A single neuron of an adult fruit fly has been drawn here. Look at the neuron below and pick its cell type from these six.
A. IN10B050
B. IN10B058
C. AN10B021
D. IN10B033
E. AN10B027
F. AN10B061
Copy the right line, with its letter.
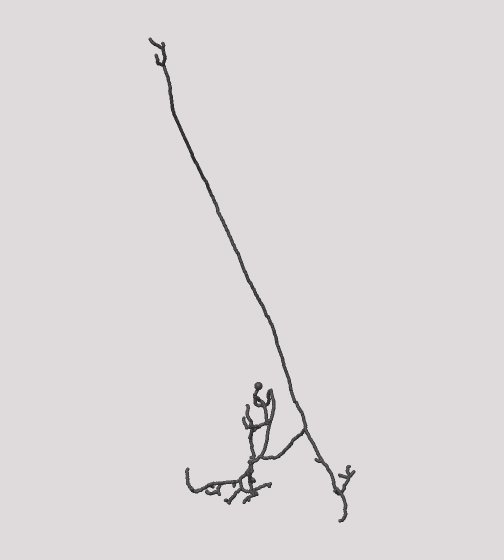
F. AN10B061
